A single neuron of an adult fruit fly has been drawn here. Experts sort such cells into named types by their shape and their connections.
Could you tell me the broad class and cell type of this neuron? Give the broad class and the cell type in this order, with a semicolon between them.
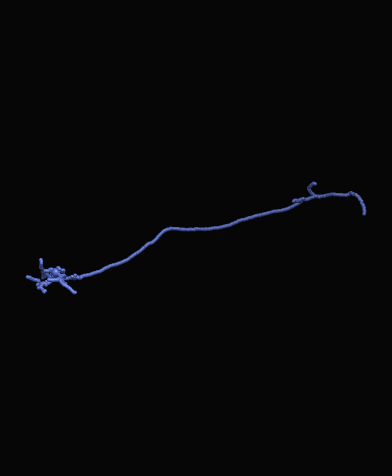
sensory neuron descending to the nerve cord; LN-DN1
